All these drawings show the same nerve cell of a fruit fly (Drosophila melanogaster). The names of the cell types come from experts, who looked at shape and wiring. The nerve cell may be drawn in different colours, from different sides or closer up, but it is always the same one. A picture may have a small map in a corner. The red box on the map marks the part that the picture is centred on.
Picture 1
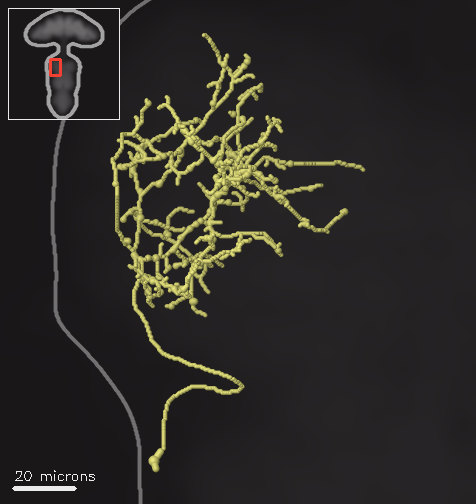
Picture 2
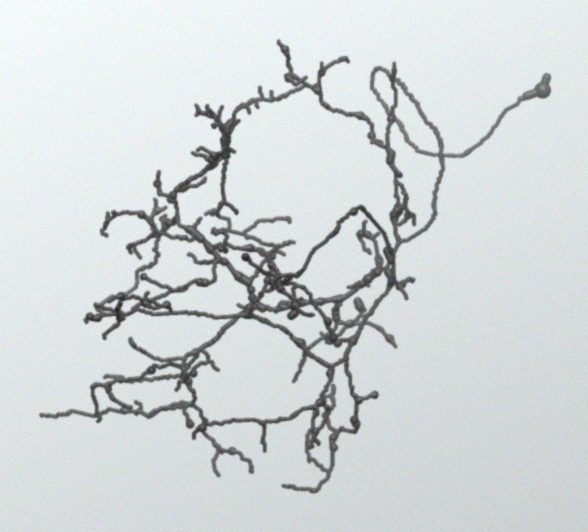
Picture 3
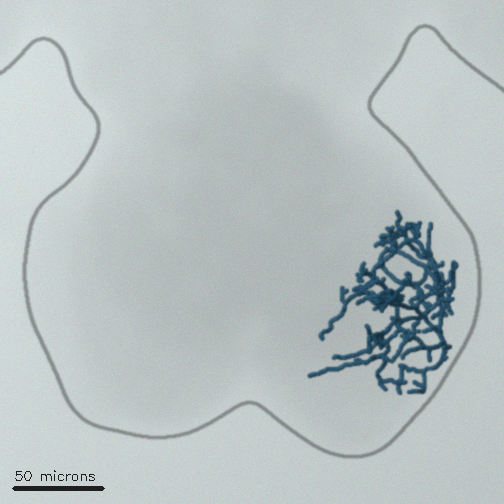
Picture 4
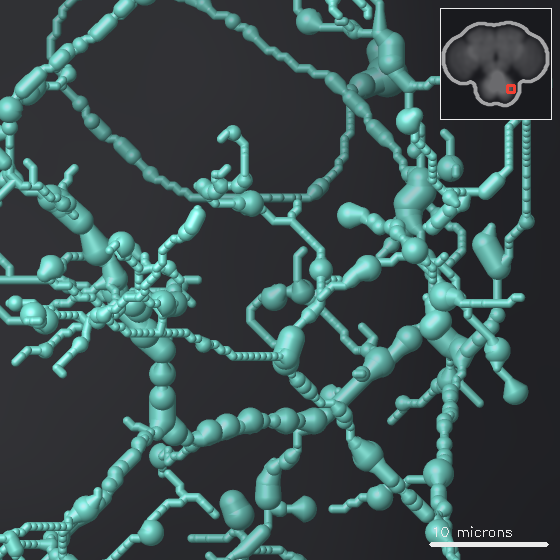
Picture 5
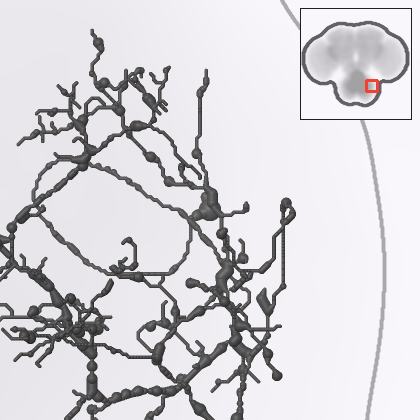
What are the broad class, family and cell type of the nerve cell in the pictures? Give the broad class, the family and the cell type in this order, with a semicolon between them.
nerve-cord intrinsic neuron; hemilineage 03A; IN03A067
